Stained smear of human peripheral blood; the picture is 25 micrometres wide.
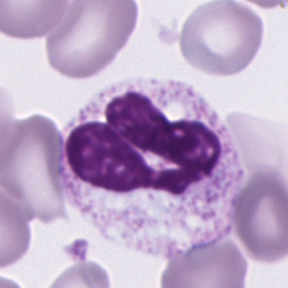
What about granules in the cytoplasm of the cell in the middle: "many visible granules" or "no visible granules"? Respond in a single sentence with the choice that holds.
There is a large number of visible granules in the cell's cytoplasm.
